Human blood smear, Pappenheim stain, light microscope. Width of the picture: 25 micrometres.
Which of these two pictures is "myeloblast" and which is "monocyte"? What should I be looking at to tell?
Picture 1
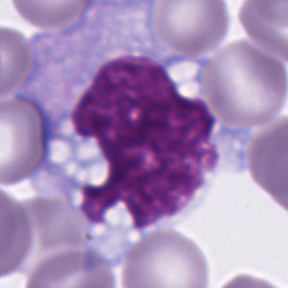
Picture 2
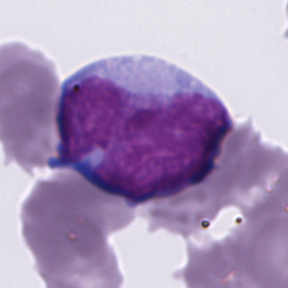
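The monocyte is the one in picture 1; picture 2 is the myeloblast. In the monocyte the nucleus is irregular, with a deep notch on its lower left side, and no distinct nucleoli show.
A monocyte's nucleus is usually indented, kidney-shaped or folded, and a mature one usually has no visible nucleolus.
In the myeloblast the nucleus fills most of the cell, leaving cytoplasm mainly along the top, with a deeper blue rim along the lower edge.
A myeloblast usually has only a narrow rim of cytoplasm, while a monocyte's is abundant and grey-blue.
The monocyte's cytoplasm is pale greyish lilac-blue, with several clear round vacuoles clustered to the lower left of the nucleus; the myeloblast has no clear vacuoles and no distinct coarse granules. The myeloblast comes to about 17 by 13 micrometres. Red cells dent the monocyte's irregular, angular outline.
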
